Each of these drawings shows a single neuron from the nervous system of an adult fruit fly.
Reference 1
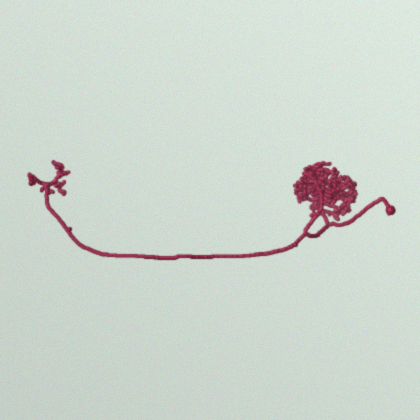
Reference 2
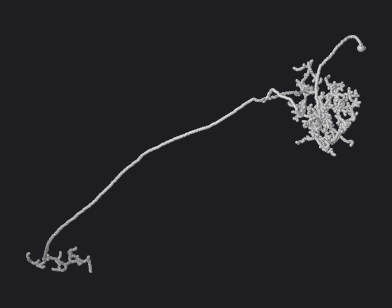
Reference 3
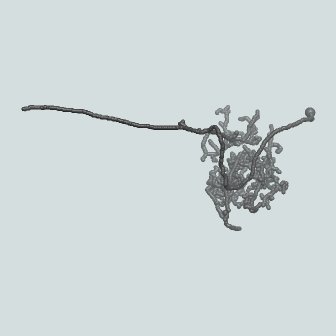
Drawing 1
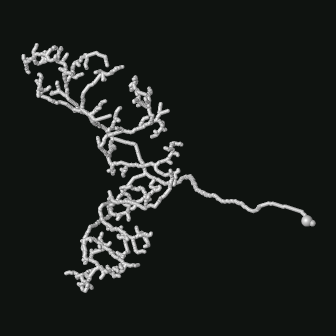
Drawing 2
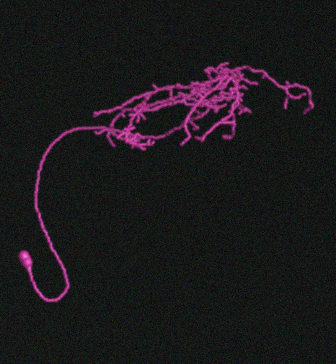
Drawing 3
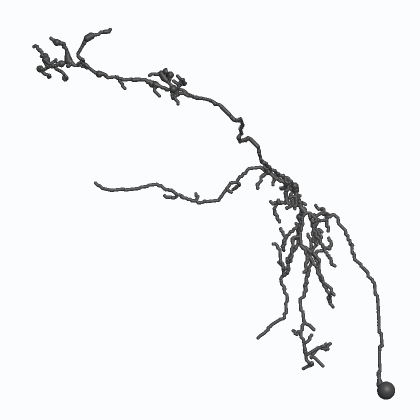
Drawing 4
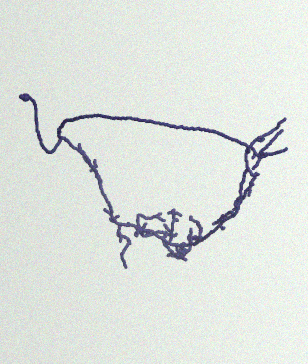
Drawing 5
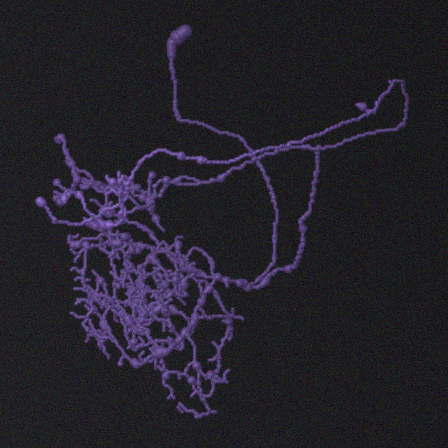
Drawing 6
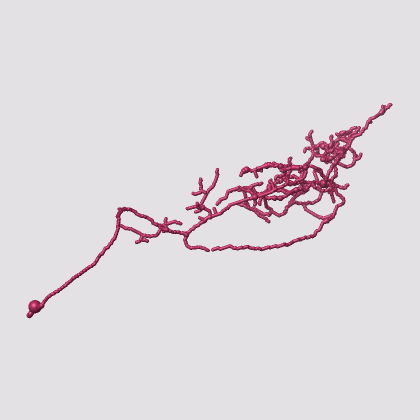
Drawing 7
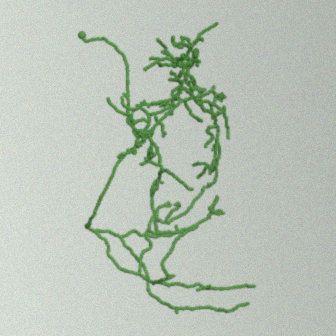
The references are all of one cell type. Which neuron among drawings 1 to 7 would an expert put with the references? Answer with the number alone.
5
